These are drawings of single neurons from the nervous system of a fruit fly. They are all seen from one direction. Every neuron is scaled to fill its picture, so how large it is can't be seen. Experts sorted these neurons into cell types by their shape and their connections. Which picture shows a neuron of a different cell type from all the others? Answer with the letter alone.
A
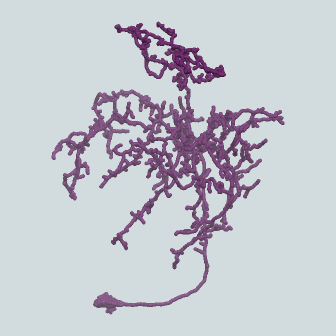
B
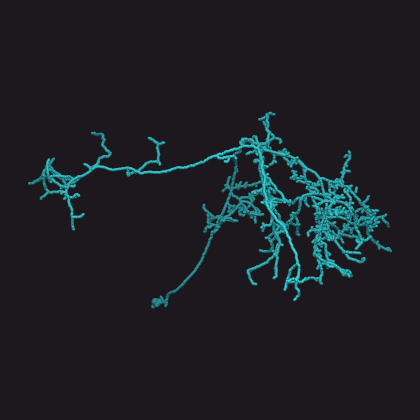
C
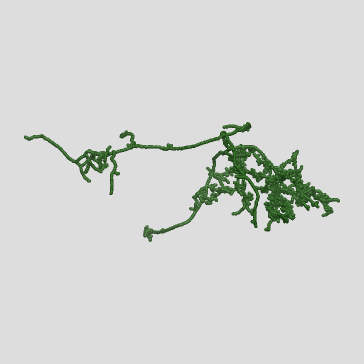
A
